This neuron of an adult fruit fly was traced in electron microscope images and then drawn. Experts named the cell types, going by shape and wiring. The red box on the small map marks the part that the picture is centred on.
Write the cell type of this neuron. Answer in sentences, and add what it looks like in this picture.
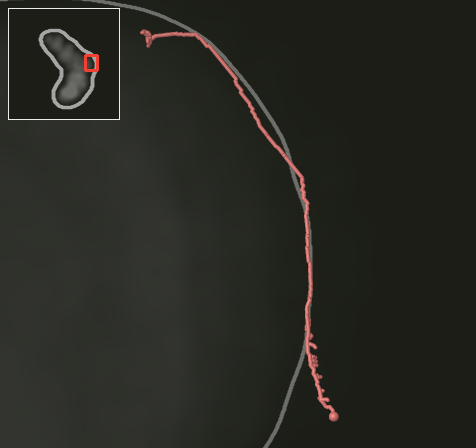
Its cell type is L3. Its broad class is optic-lobe intrinsic neuron. In this view it is taller than it is wide.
